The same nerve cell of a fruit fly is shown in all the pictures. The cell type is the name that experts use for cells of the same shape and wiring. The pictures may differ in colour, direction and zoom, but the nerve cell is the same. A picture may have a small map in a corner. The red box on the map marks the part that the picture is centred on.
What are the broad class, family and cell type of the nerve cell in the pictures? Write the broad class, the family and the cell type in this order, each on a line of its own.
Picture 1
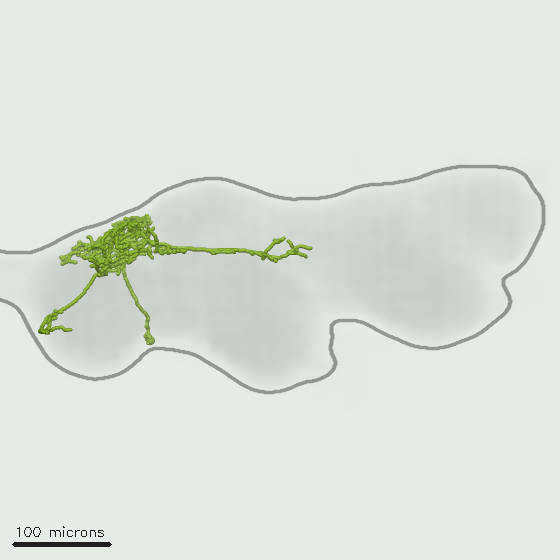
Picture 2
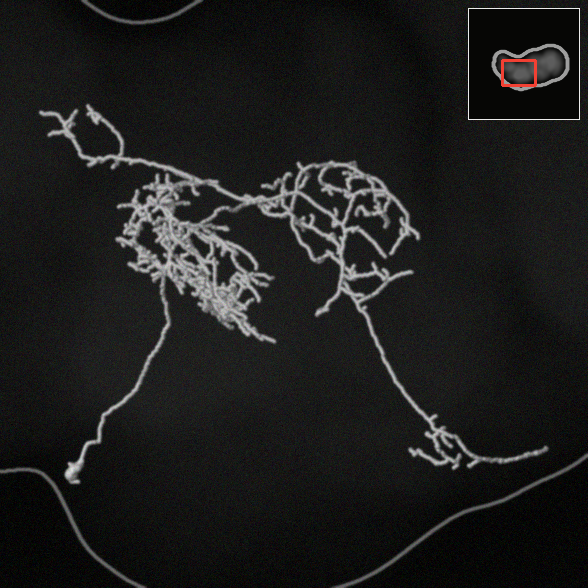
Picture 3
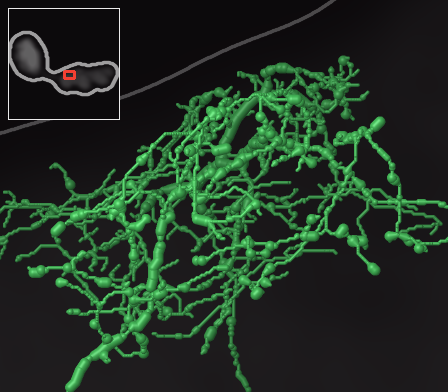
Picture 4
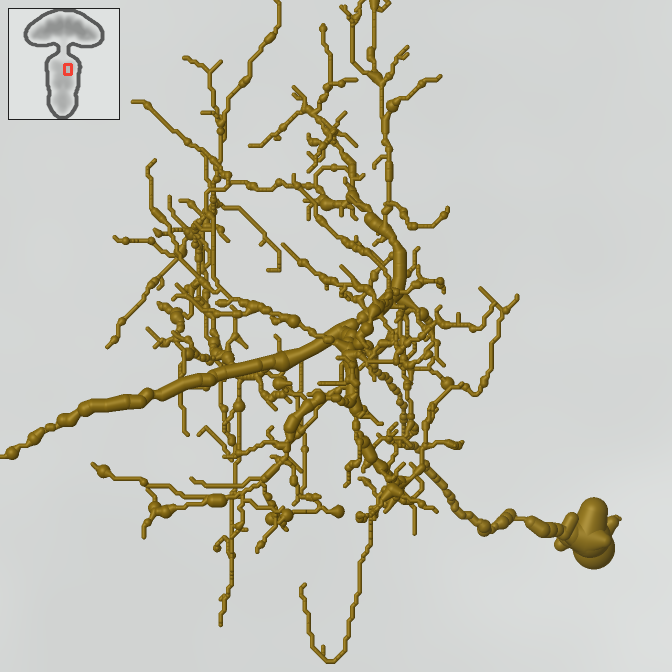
nerve-cord intrinsic neuron
hemilineage 06A
IN06A006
